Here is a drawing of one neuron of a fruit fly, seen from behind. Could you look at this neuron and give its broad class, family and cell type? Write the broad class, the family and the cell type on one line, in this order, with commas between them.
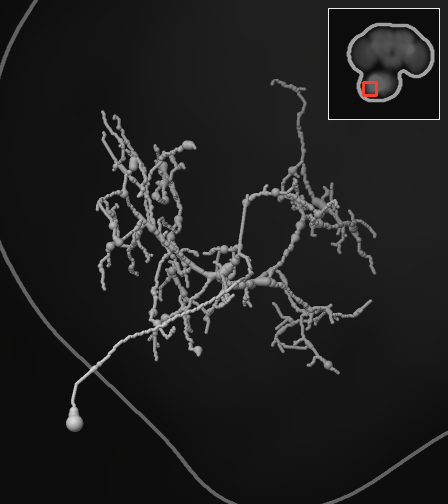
nerve-cord intrinsic neuron, hemilineage 20A.22A, IN20A.22A057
